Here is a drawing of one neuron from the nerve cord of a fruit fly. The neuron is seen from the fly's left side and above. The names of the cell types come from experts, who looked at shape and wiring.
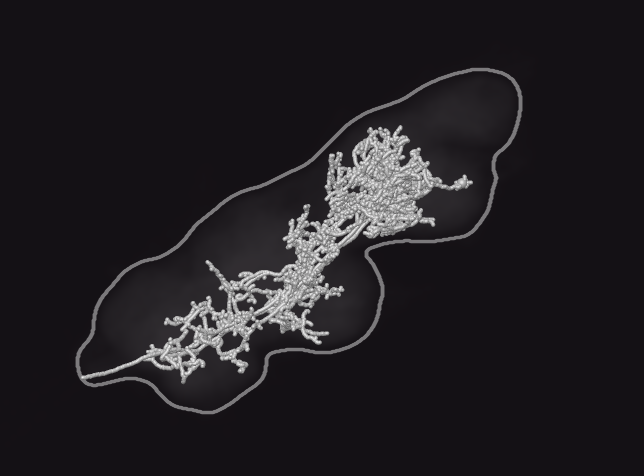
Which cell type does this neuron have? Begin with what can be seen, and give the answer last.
Dozens of branch ends can be seen. In this view it is wider than it is tall. It is an ascending neuron. The cell type is AN05B005.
